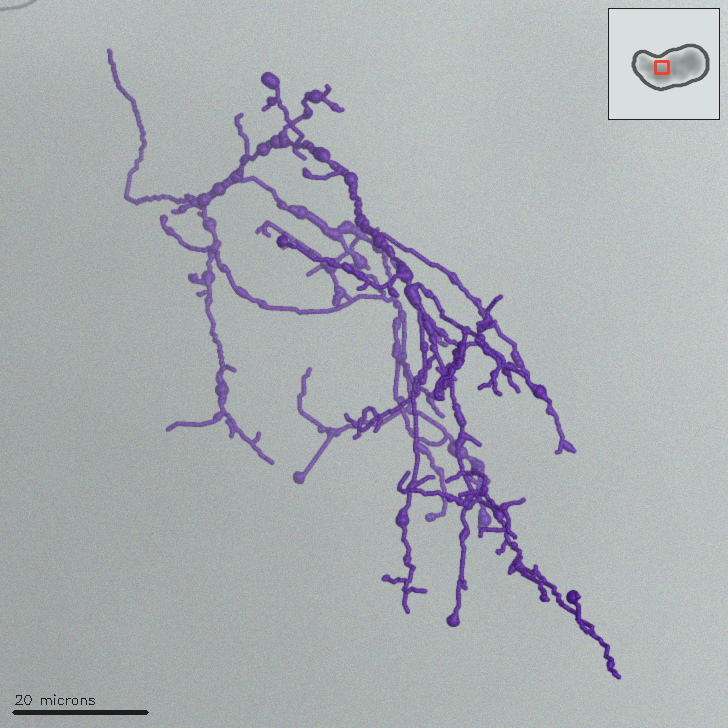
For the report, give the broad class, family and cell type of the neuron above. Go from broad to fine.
nerve-cord intrinsic neuron; hemilineage 11B; IN11B019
